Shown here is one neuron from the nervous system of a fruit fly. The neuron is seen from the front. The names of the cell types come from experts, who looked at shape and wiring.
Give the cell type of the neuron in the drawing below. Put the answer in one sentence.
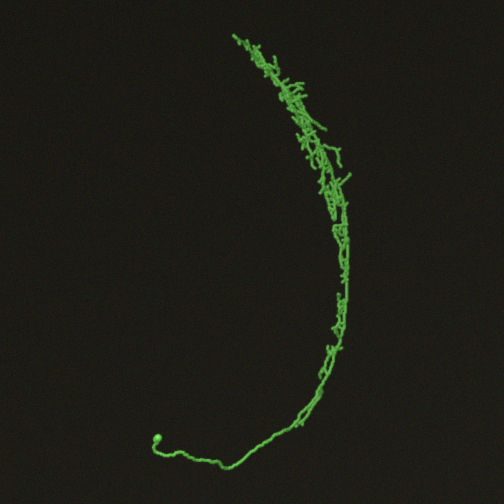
The cell type is Cm13.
